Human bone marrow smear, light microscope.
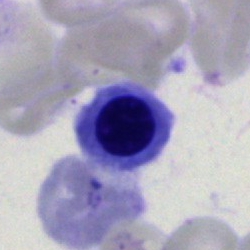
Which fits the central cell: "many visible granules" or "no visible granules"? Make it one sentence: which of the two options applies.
What its cytoplasm shows is an absence of visible granules.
